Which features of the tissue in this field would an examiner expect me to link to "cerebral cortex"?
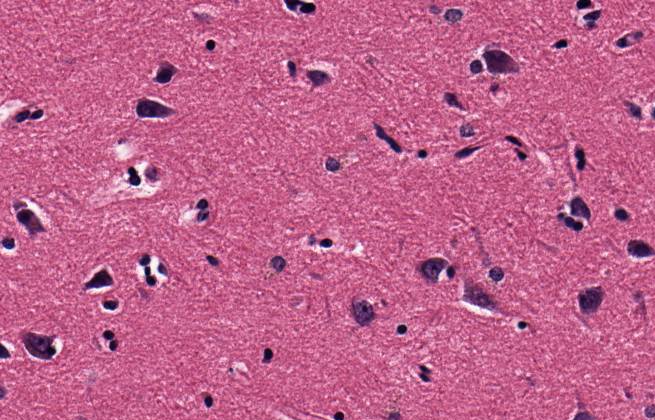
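Set against cerebral cortex, the larger cells go with the name: their outlines are angular, often triangular, with purple cytoplasm.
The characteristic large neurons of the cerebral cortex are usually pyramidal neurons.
Beyond these, single cells lie scattered fairly evenly across the whole field, not grouped into glands, tubules or other units. Between the cells, the background is a finely fibrillary, pink-staining matrix. Finally, many small round dark nuclei, with little or no visible cytoplasm, are scattered among the larger cells.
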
